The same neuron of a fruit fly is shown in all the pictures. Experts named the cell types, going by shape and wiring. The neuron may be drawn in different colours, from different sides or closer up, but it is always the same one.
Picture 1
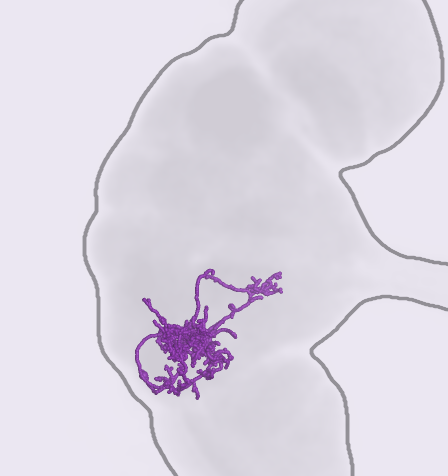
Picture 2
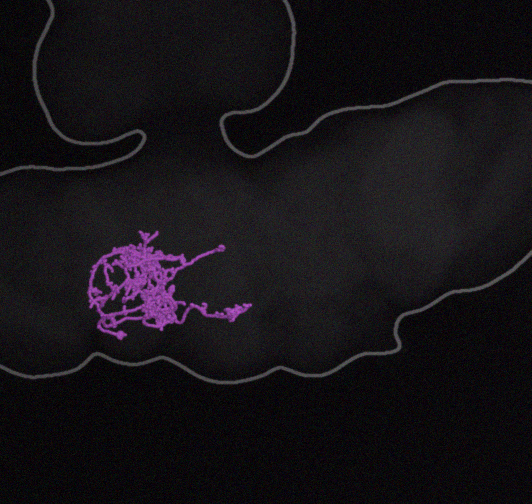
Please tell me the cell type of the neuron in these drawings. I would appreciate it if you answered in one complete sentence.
Under cell type classification, the neuron is AVLP299_b.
